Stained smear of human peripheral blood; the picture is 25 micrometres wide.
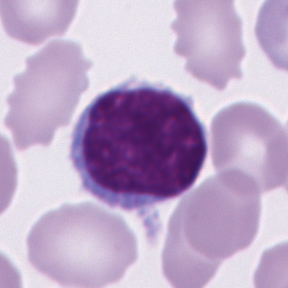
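Typical lymphocyte in a stained smear of human peripheral blood. The round nucleus is about 11 micrometres across and fills about 80% of the cell's area; its chromatin is dark purple and coarsely clumped. A narrow rim of pale blue cytoplasm surrounds it, widest on the lower left side of the nucleus. The cell border is ragged with fine hair-like projections, most visible along the lower left edge.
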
